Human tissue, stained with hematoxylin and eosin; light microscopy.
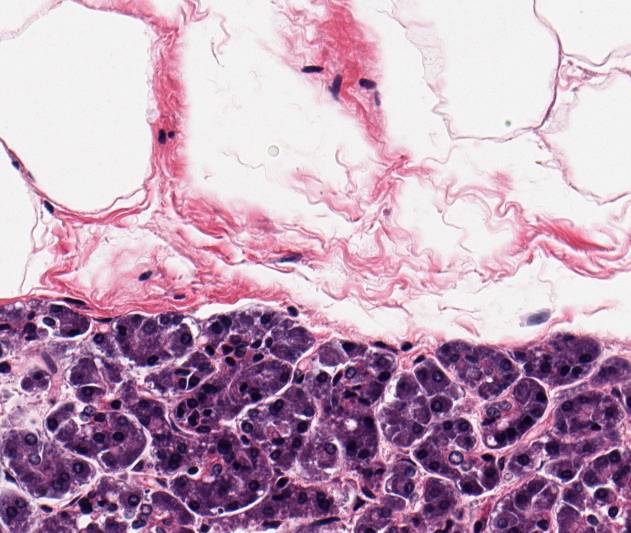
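Pancreas, haematoxylin and eosin. In the lower part, glandular cells with deep purple cytoplasm and round nuclei form small rounded clusters separated by thin pale strands. No wide duct lumen is seen within this glandular tissue.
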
